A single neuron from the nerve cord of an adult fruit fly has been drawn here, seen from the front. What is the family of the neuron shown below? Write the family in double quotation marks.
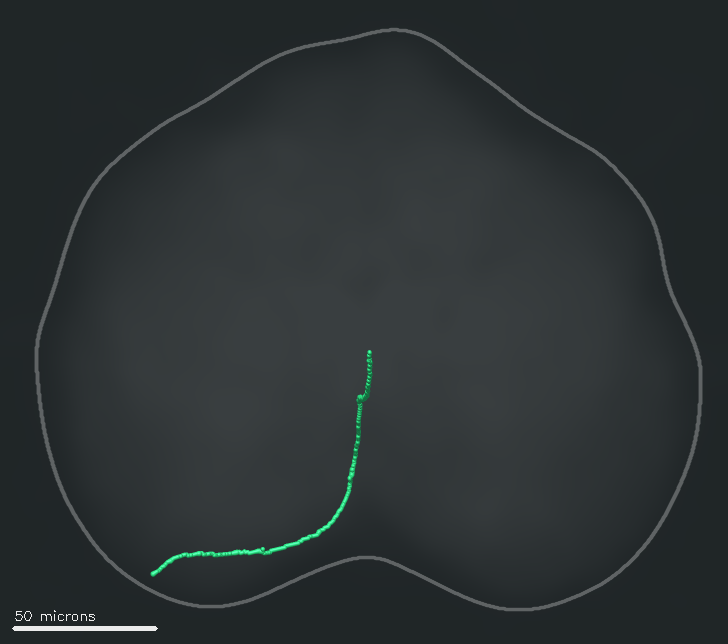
"class gustatory"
